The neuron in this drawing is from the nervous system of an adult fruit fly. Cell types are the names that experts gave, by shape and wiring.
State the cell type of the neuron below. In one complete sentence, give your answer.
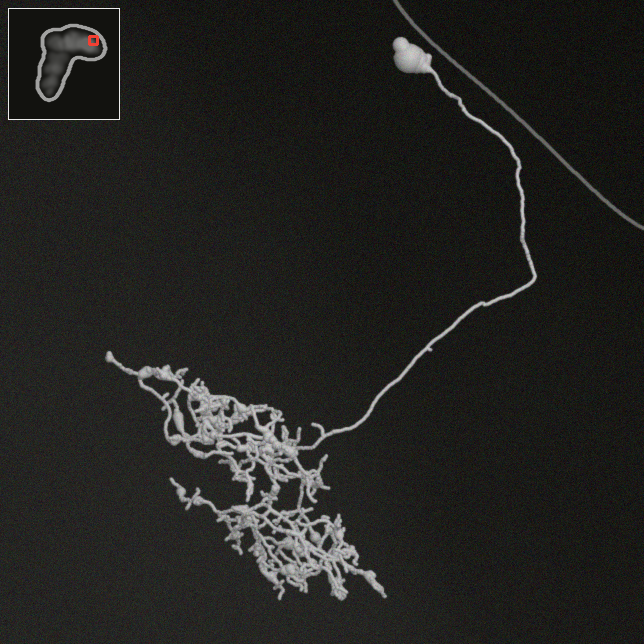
The neuron here falls under cell type Cm5.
